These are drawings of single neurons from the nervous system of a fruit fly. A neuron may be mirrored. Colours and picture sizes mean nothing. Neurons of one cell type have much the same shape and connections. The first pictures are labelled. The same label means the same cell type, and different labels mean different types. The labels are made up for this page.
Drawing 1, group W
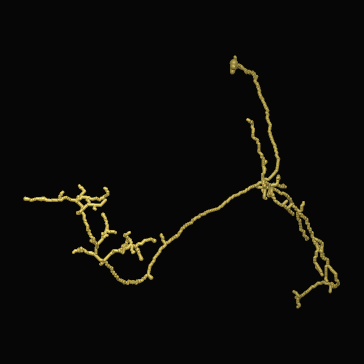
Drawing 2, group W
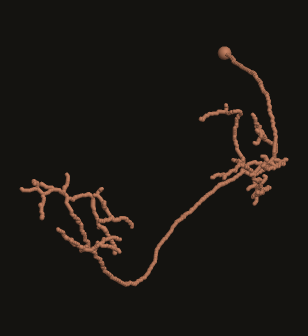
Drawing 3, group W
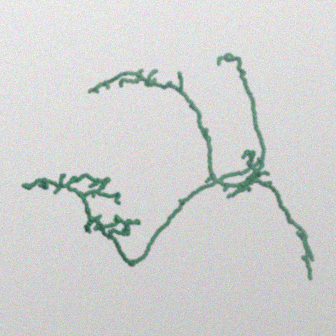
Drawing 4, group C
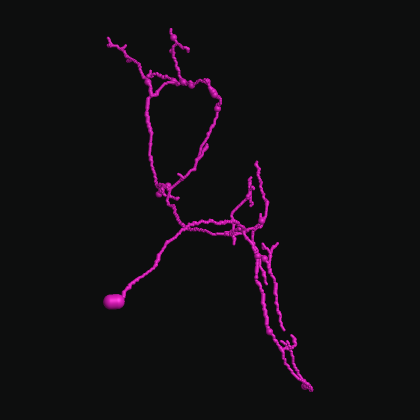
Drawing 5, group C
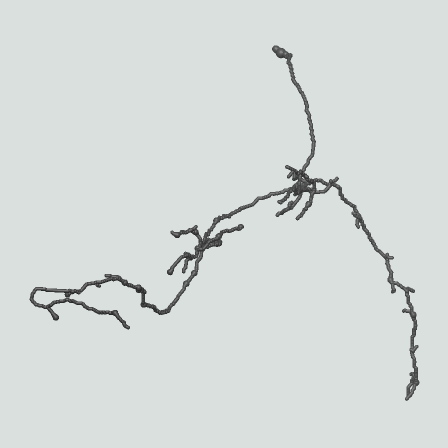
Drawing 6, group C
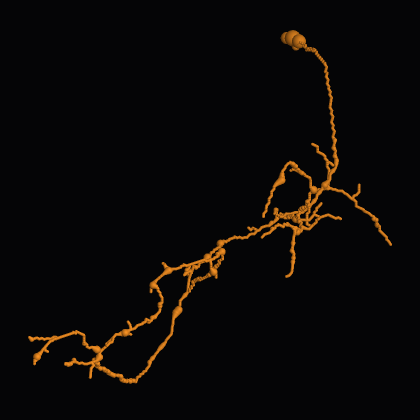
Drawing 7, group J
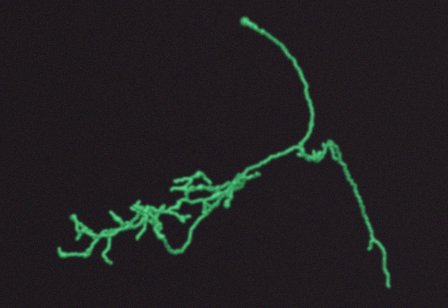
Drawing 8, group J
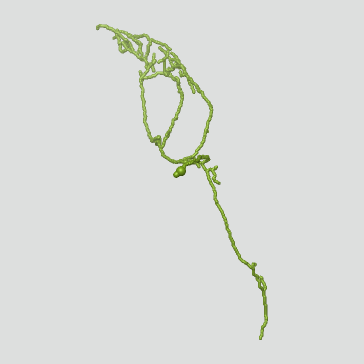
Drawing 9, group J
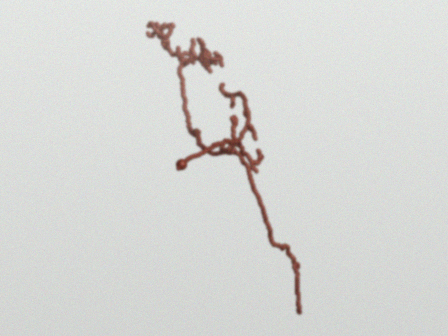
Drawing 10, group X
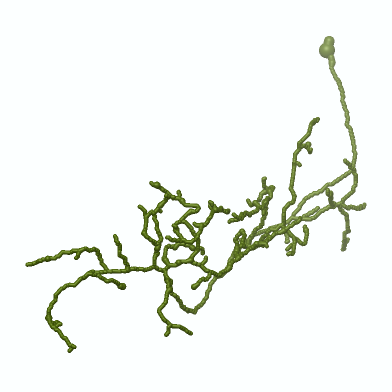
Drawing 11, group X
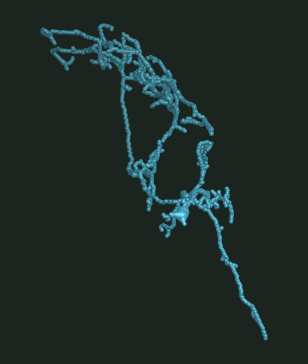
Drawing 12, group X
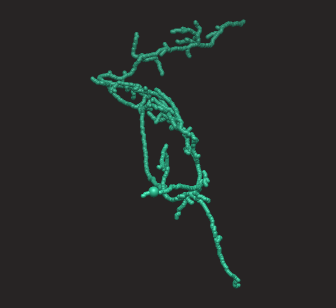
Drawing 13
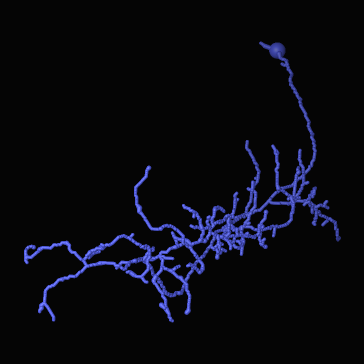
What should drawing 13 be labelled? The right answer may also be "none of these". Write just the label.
group X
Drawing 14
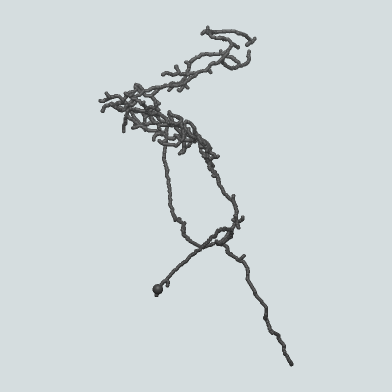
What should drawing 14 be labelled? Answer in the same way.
group X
